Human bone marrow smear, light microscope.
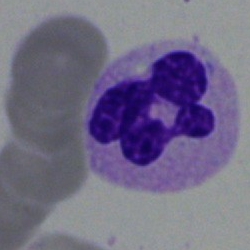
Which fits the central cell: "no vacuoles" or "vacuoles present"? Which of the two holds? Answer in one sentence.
What the cytoplasm of this cell holds is one or more clear vacuoles.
